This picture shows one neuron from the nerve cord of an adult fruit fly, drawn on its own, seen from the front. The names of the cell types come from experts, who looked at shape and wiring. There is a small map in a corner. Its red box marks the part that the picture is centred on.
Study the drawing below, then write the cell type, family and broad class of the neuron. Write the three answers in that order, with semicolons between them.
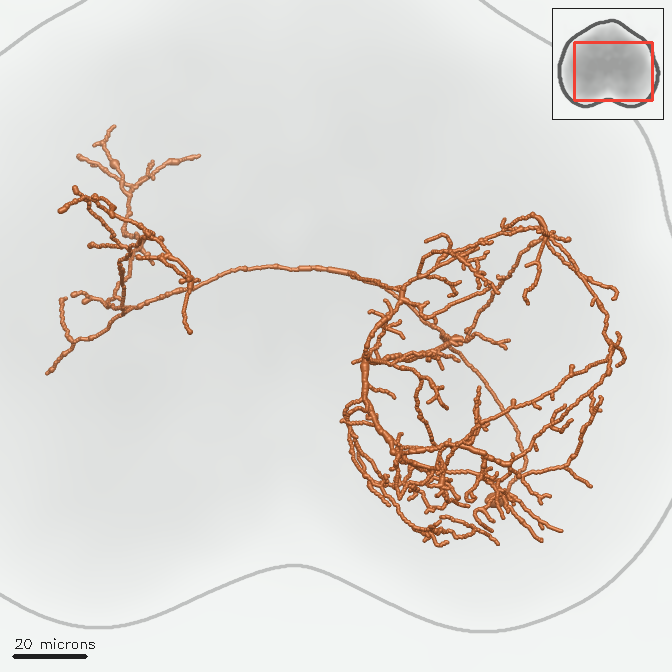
IN08B042; hemilineage 08B; nerve-cord intrinsic neuron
